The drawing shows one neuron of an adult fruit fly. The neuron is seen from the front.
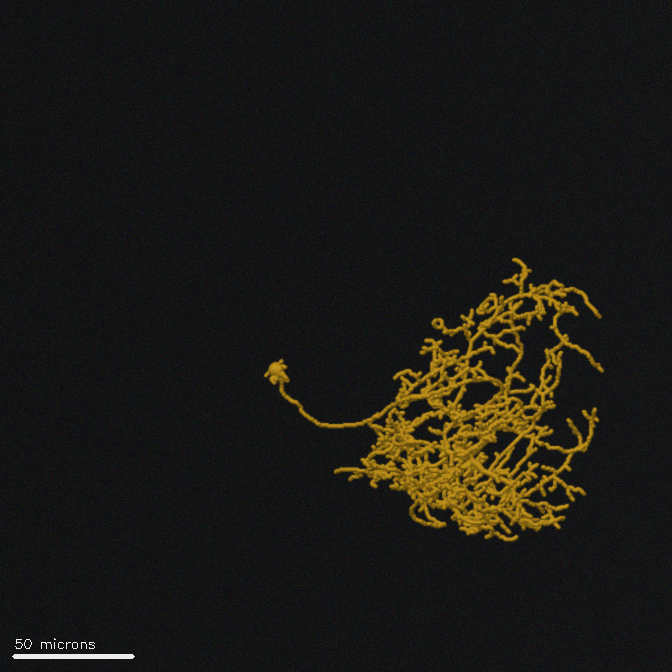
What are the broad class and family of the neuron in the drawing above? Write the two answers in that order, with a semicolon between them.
nerve-cord intrinsic neuron; hemilineage 01A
